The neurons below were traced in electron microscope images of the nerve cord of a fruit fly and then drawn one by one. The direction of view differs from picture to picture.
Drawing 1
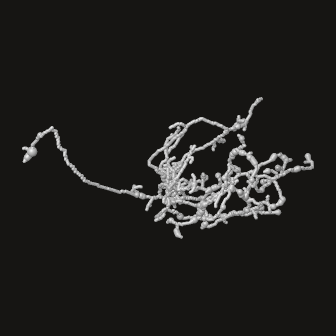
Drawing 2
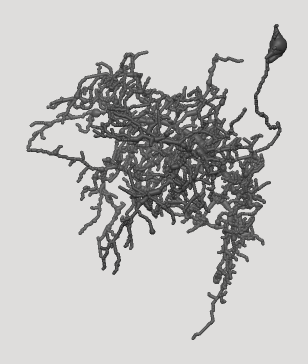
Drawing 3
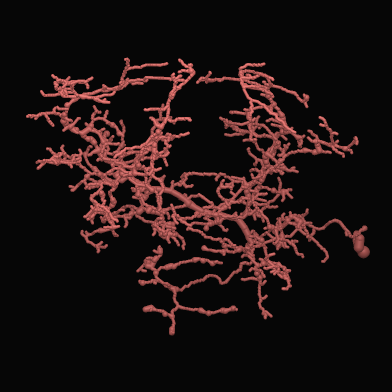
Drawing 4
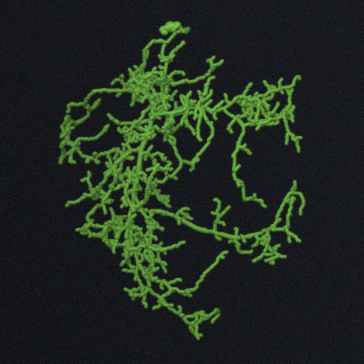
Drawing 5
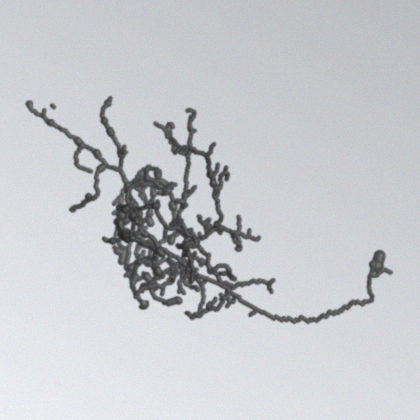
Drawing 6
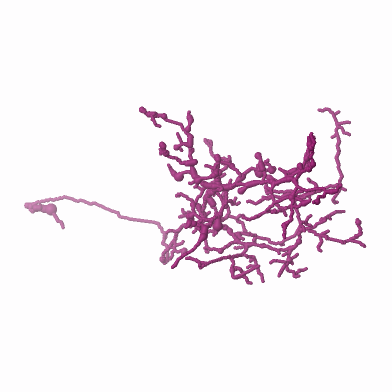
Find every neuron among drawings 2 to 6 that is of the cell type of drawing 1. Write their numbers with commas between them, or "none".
5, 6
